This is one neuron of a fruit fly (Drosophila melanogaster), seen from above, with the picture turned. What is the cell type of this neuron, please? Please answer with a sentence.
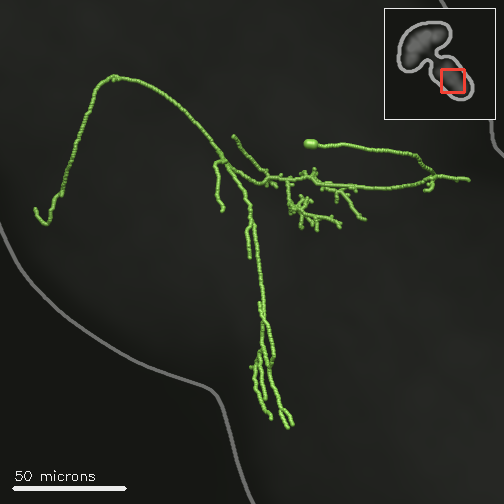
The cell type is IN18B056.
